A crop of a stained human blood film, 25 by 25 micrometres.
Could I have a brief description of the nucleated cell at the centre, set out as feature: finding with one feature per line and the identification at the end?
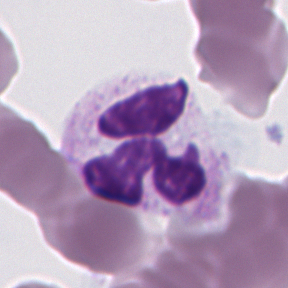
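Nucleus: three separate lobes
Chromatin: dark purple, densely condensed
Cytoplasm: pale pinkish-lilac
Granules: fine, small, lilac, scattered through the cytoplasm
Name: segmented neutrophil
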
